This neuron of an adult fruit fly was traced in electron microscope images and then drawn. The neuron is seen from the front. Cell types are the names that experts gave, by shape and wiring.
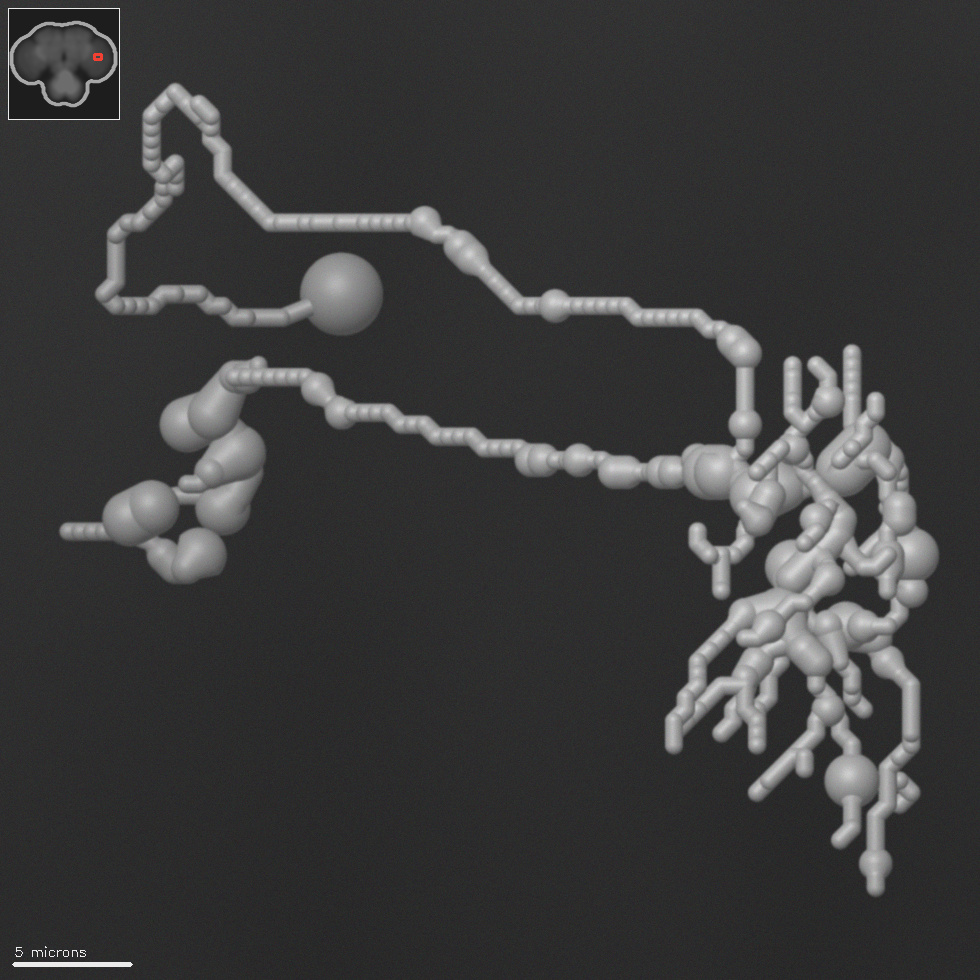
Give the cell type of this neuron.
T4c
